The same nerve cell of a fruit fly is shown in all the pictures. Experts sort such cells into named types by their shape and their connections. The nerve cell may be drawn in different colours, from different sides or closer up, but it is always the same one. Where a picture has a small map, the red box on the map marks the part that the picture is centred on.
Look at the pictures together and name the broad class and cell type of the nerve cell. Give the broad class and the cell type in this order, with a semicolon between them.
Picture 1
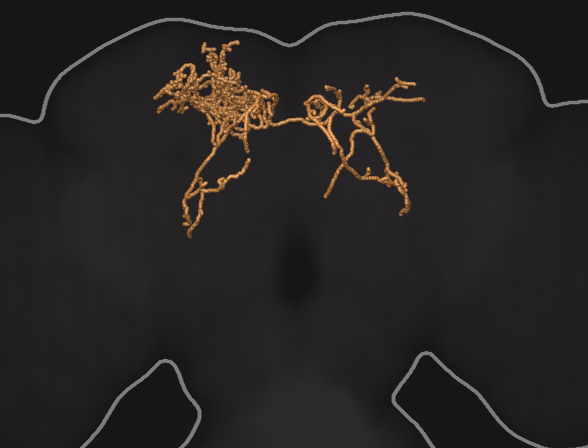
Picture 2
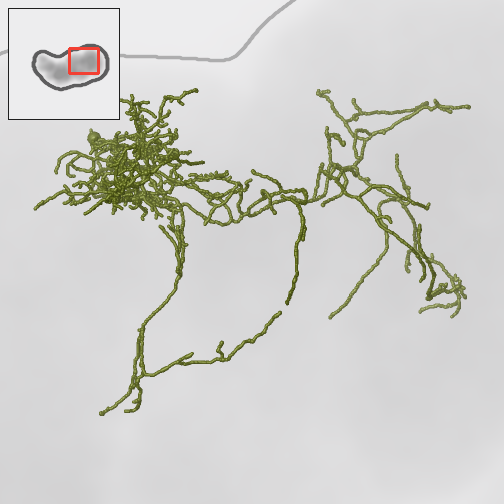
central-brain intrinsic neuron; SIP064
